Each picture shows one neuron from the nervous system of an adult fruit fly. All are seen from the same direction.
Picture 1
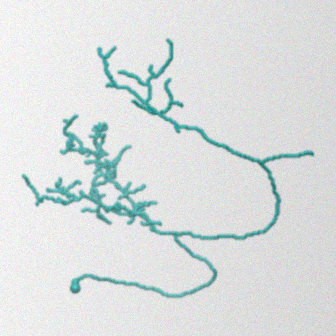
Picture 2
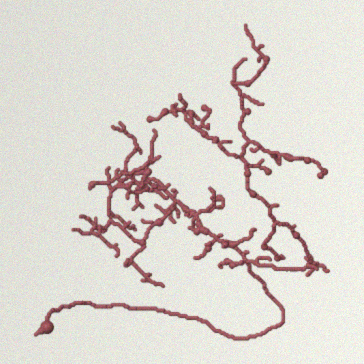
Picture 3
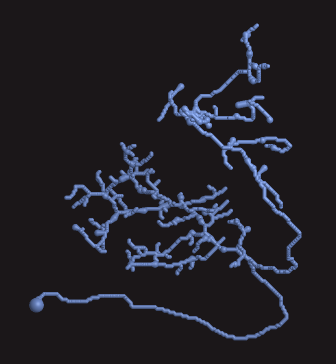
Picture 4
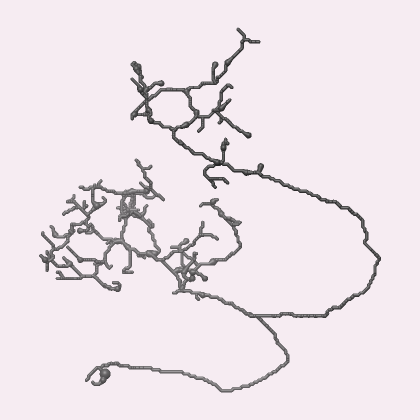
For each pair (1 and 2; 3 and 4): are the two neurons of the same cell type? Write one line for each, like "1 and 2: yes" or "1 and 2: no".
1 and 2: yes
3 and 4: yes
